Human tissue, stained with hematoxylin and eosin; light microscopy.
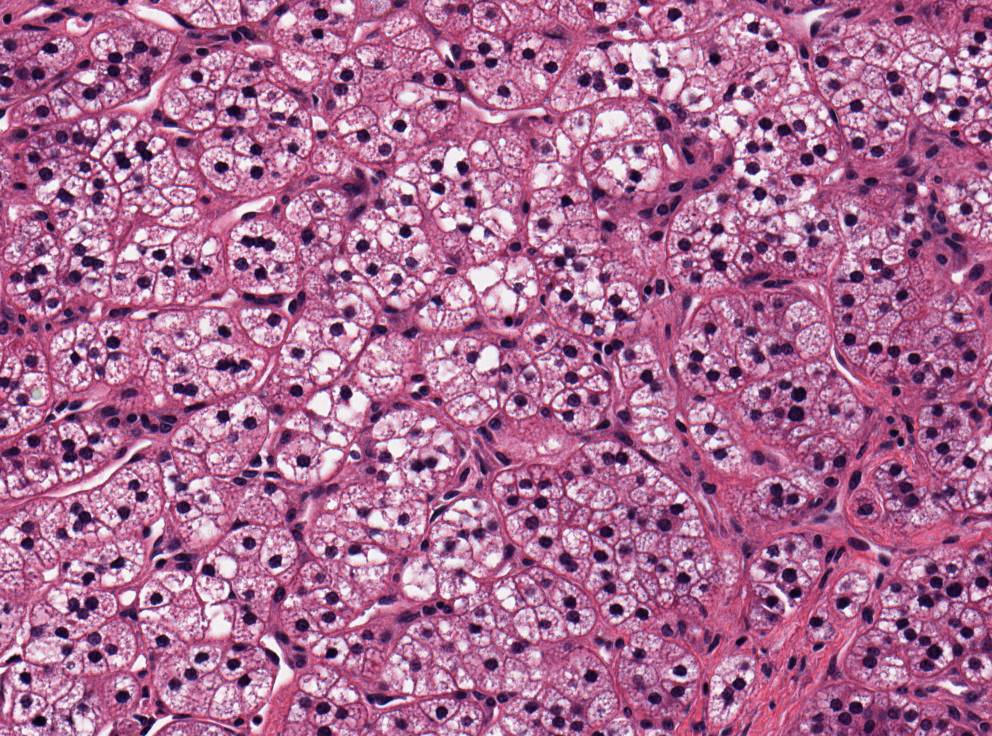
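Adrenal gland, haematoxylin and eosin. Pale cytoplasm packed with many small clear vacuoles gives the cells a foamy look. Each holds a single small, round, dark nucleus set roughly centrally. Distinct membranes outline polygonal cells within each nest. Delicate pink septa between the nests are lined by flattened, elongated nuclei.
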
